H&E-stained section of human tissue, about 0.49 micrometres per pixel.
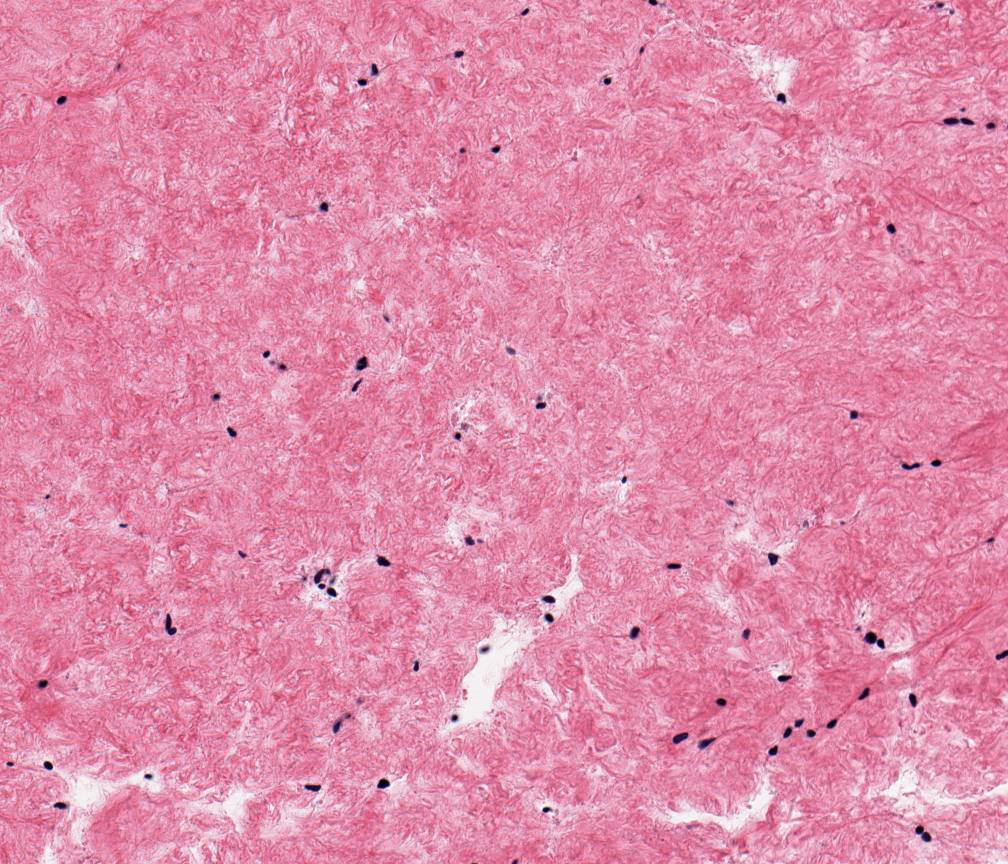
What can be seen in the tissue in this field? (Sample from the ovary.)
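First, the matrix: dense pink collagenous matrix fills the whole field. Second, the nuclei: sparse and widely scattered, small, dark and oval to spindle-shaped, with no cytoplasm visible around them. Third, their arrangement: in the lower right, several lie in a short line rising towards the right.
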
